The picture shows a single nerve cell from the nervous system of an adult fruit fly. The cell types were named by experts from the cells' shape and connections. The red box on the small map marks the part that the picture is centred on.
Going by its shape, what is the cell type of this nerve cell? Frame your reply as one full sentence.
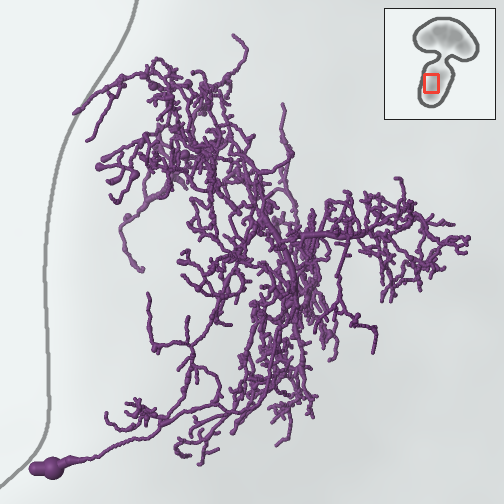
This nerve cell represents the cell type IN03B032.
